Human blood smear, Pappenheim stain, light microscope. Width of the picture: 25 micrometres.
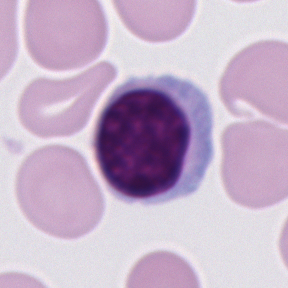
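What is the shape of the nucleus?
Round, with a smooth outline and no indentation.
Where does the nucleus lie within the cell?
Off-centre, towards the left side, so the pale blue cytoplasm forms a rim that is widest on the right.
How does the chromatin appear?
Dark purple and clumped into coarse patches.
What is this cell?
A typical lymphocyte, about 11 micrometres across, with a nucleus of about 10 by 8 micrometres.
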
